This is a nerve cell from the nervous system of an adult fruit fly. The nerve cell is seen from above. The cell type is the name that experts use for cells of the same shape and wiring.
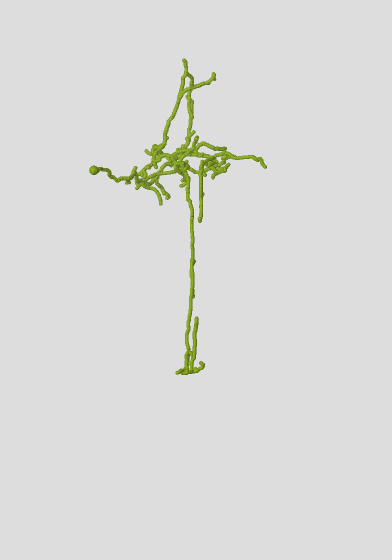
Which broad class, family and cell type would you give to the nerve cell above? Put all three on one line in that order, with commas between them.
nerve-cord intrinsic neuron, hemilineage 17A, IN17A094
